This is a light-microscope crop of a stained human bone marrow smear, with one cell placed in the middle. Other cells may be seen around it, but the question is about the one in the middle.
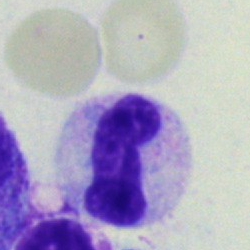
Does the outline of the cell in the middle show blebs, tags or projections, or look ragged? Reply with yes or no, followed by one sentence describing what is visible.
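No. The cell has a round, smooth outline.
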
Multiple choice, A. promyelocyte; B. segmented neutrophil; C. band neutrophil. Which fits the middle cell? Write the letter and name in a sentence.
In this crop the central cell is a band neutrophil, which option C correctly states.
